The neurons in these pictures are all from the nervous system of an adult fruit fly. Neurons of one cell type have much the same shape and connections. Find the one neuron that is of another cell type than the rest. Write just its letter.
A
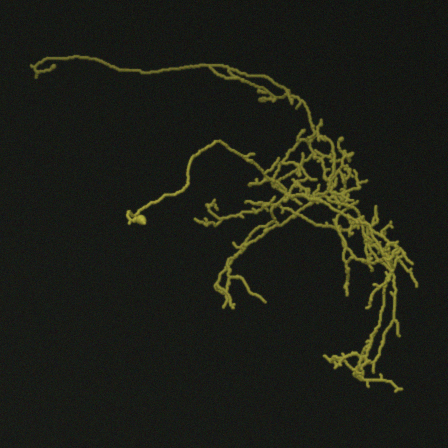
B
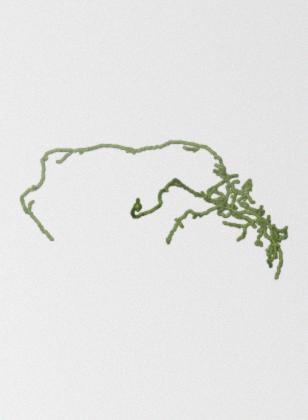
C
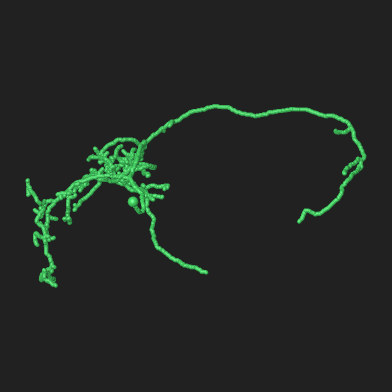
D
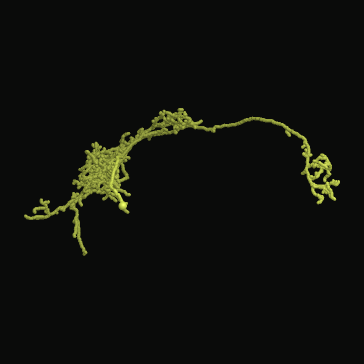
D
